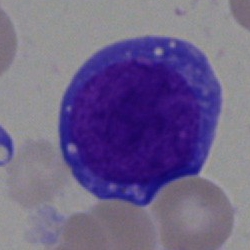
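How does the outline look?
Rounded and mostly smooth.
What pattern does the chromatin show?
Finely granular and evenly spread.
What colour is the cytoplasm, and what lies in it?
Deep blue, with several small clear vacuoles scattered about.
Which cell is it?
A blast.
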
